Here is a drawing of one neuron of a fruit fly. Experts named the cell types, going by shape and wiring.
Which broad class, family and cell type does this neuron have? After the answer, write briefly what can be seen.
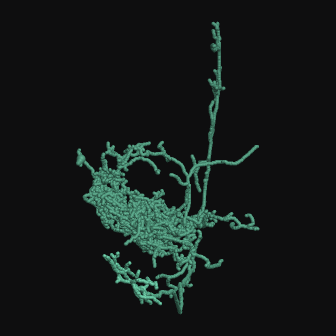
This is an ascending neuron. The family is hemilineage 17A. It is of cell type AN17A003. The cell body is on the left of the picture. Dozens of branch ends can be seen.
